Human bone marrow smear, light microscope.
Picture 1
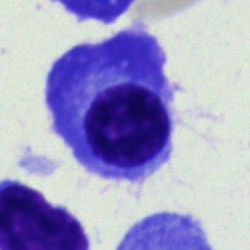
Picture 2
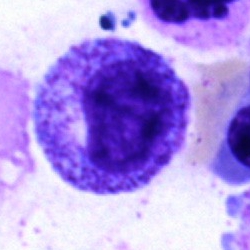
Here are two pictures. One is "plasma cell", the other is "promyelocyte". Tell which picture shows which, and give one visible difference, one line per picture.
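Picture 1 – plasma cell. No distinct granules are seen in the cytoplasm.
Picture 2 – promyelocyte. The cytoplasm is densely packed with purple granules.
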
